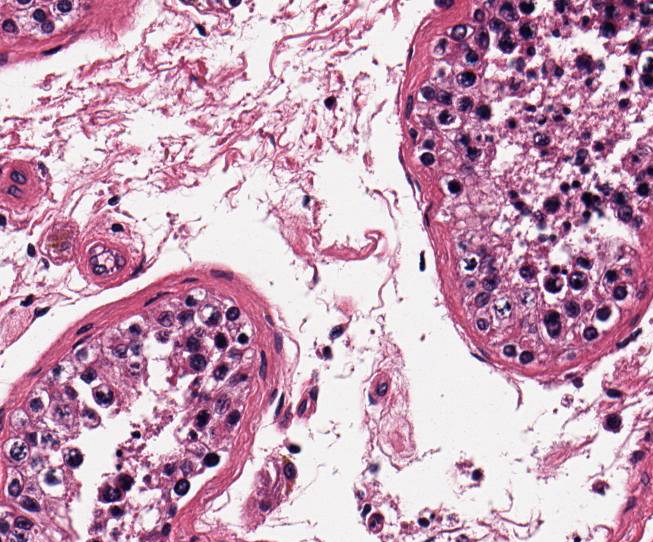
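Testis: two large rounded tubule cross-sections (upper right, lower left) packed with several layers of rounded cells, most with round, dark nuclei; in the lower left, some larger cells show coarse, clumped chromatin. Loose, pale tissue with thin pink fibres and much empty space lies between.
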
